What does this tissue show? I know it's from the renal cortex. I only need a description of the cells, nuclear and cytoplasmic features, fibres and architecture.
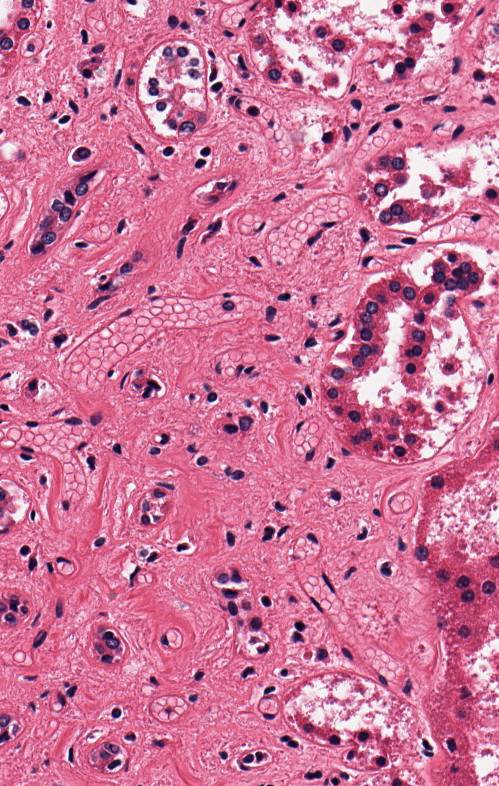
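Large rounded epithelial units sit along the right edge, in fibrous stroma filling the rest. Their cells have round dark nuclei; loose, detached cells lie in the lumens. I notice clusters of cells with pale, finely multivacuolated, honeycomb-like cytoplasm scattered through the stroma, left and centre.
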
